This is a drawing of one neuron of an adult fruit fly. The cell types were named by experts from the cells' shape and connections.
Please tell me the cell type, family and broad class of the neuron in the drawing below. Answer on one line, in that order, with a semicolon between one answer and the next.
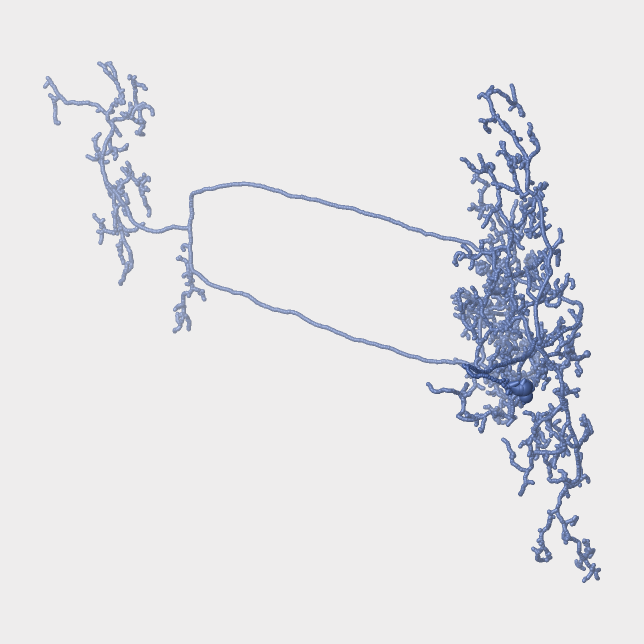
TmY16; TmY; optic-lobe intrinsic neuron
